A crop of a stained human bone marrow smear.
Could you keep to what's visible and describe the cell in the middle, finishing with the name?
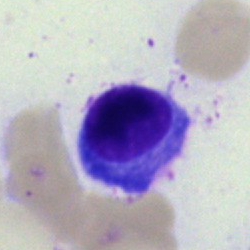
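Eccentrically placed, the nucleus sits toward the upper left of the cell. No nucleolus is visible within it. The cytoplasm is deep blue and forms a broader rim along the lower and right sides. No granules are seen in the cytoplasm. The cell is a plasma cell.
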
